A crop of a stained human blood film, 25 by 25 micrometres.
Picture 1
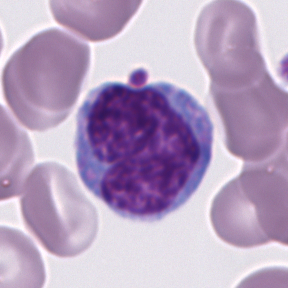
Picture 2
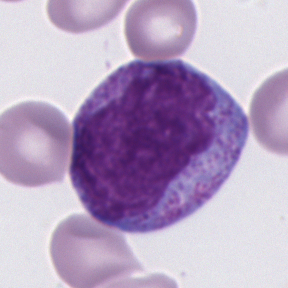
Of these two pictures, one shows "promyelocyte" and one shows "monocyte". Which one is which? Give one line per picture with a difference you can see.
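In picture 1 we see a monocyte: No distinct granules are seen in the cytoplasm.
In picture 2 we see a promyelocyte: The cytoplasm holds many fine reddish-purple granules.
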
